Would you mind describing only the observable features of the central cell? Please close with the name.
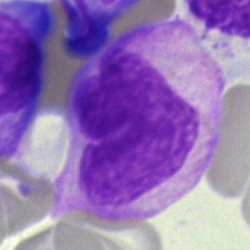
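The cell has a rounded oval outline with a smooth edge. Its nucleus is folded, and a curved cleft crossing it splits it into an upper and a lower part. The rim of cytoplasm is widest on the upper right side of the nucleus and shows no coarse granules. This cell is a monocyte.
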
